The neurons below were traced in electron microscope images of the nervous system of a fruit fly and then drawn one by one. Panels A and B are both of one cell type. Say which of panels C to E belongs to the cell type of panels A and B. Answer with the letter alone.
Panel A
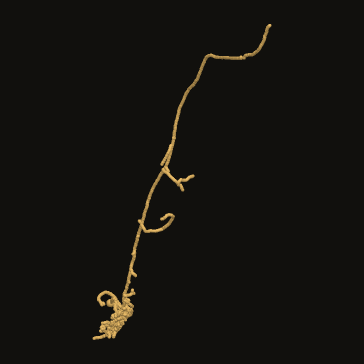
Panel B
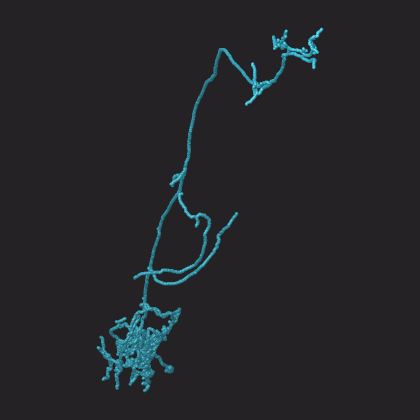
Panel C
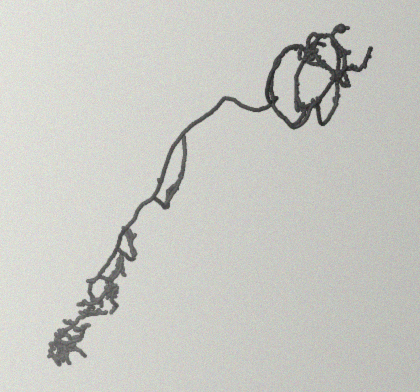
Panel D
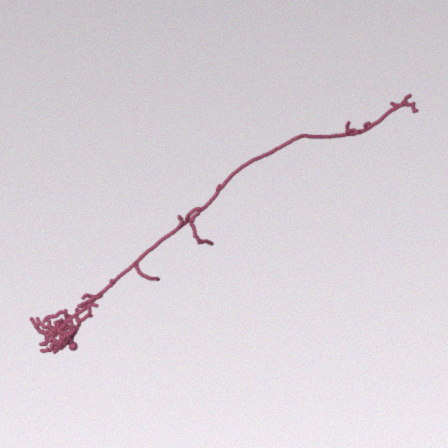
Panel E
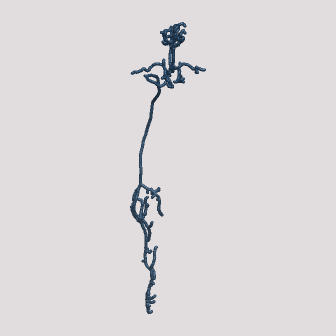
D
